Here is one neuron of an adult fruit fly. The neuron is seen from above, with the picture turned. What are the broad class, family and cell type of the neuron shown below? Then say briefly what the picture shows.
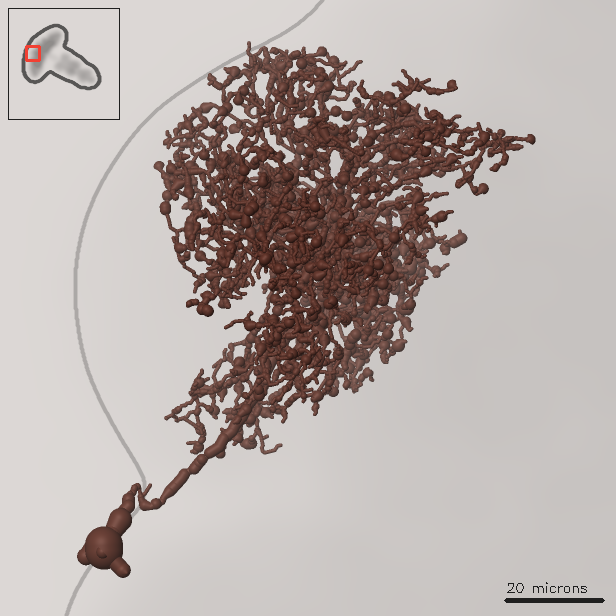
This is a central-brain intrinsic neuron. The family is hemilineage ALl1_dorsal. The cell type is lLN2X05. Its cell body lies at the lower left of the picture. By the scale bar it is about 110 microns tall in this view. The picture shows more than a hundred branch ends.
